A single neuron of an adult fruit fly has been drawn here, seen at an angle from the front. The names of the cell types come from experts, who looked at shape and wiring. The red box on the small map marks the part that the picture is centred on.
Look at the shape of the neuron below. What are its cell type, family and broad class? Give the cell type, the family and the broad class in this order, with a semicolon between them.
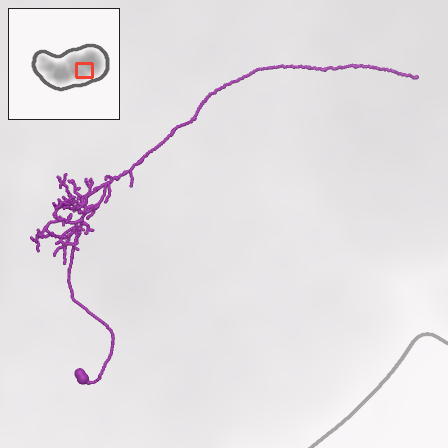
v2LN46; hemilineage ALv2; central-brain intrinsic neuron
